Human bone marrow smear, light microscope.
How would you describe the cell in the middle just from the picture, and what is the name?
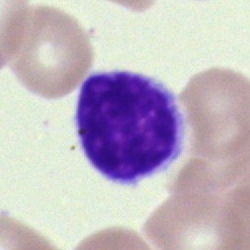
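Nearly the whole cell is filled by the nucleus. Its chromatin is dark purple and coarsely clumped, with paler patches between the clumps. The cytoplasm is only a very thin pale blue rim, visible mostly along the right edge. No vacuoles are present. This cell is a lymphocyte.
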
